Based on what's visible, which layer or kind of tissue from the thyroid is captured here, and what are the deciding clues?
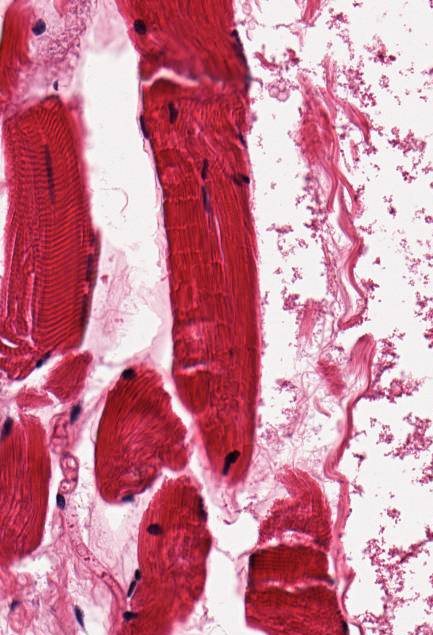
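Skeletal muscle, occupying the left two-thirds; the right third is pale, loosely textured tissue. Check one: deep red fibres with fine, regular transverse cross-striations. Check two: small, dark, flattened nuclei at the fibre edges.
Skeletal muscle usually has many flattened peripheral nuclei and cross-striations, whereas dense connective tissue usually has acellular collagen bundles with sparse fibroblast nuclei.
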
